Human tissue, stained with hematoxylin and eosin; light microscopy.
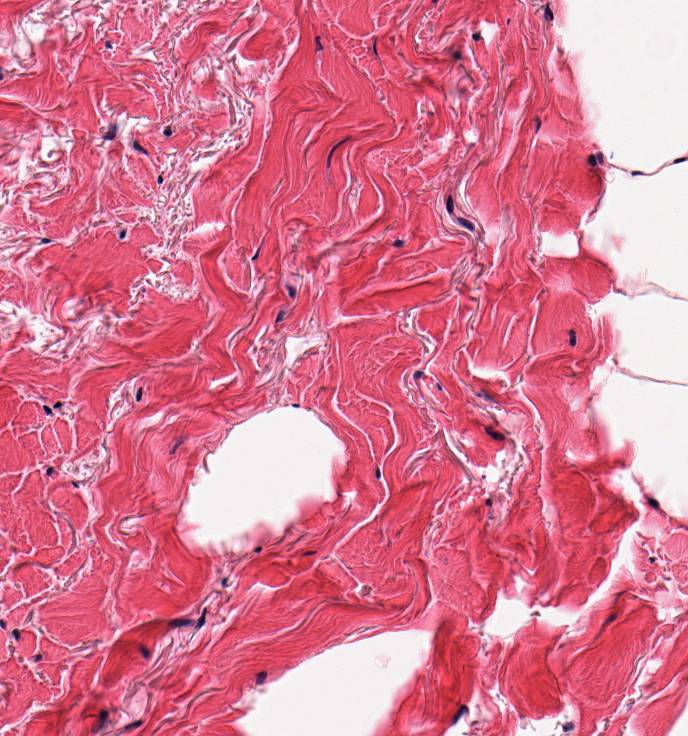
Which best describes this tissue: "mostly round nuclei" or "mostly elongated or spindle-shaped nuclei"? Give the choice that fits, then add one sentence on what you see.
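Mostly elongated or spindle-shaped nuclei. Nuclei are sparse, small, dark and mostly elongated, lying between the collagen bundles.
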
